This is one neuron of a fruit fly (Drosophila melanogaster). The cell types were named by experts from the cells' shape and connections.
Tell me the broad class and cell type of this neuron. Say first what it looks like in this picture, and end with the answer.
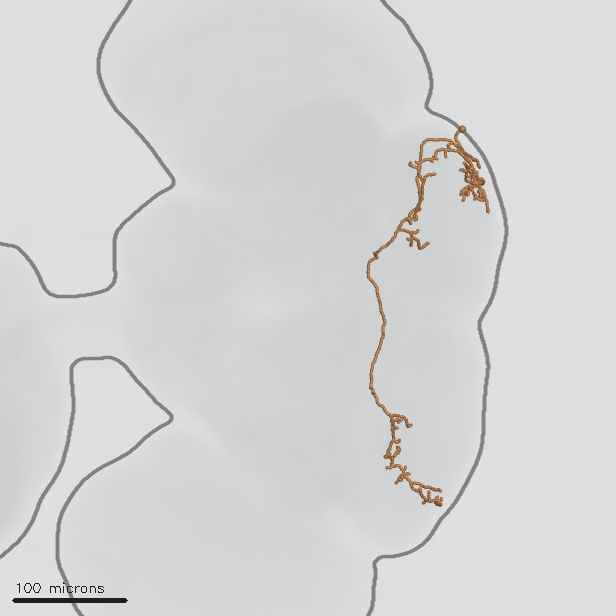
Its cell body lies at the upper right of the picture. By the scale bar it is about 350 microns tall in this view. Its broad class is central-brain intrinsic neuron. It is of cell type SLP465.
